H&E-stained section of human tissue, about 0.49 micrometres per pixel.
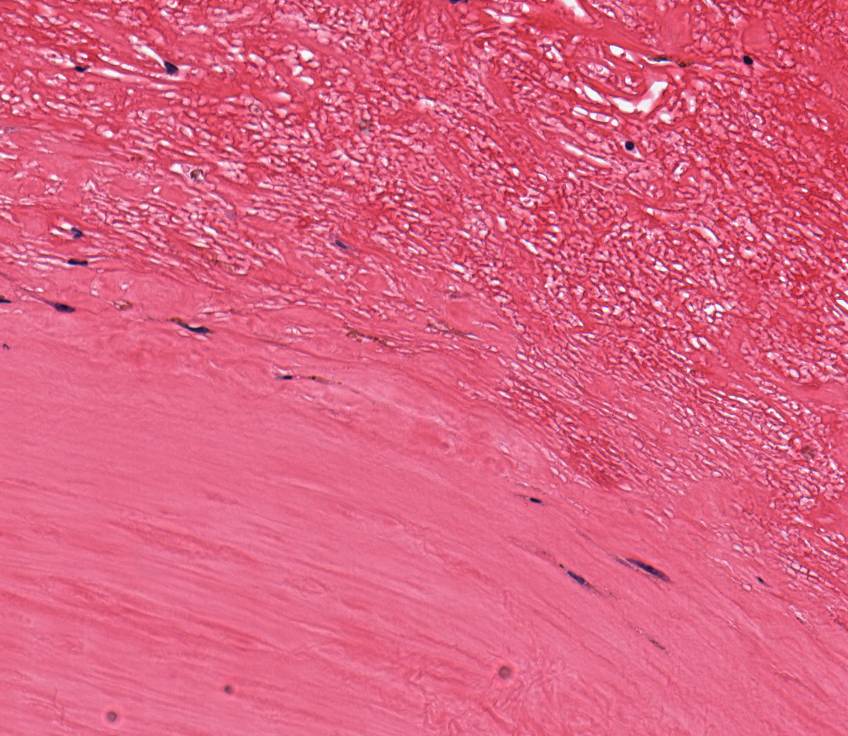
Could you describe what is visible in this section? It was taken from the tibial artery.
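In the lower zone, the fibres lie parallel and run roughly horizontally, curving gently downward toward the right. The upper zone is a fine meshwork of eosinophilic strands interrupted by many small clear spaces. Across the whole field nuclei are very sparse; the few present are thin, dark and spindle-shaped, aligned with the direction of the fibres.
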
